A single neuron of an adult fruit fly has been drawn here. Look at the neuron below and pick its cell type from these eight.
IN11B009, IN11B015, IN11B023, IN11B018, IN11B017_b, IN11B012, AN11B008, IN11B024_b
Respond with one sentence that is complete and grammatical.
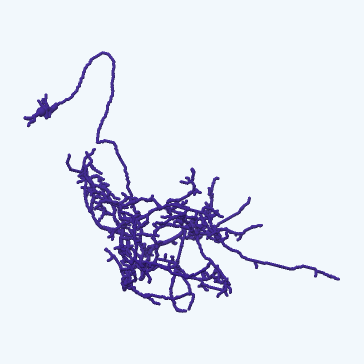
The cell type of this neuron is IN11B024_b.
